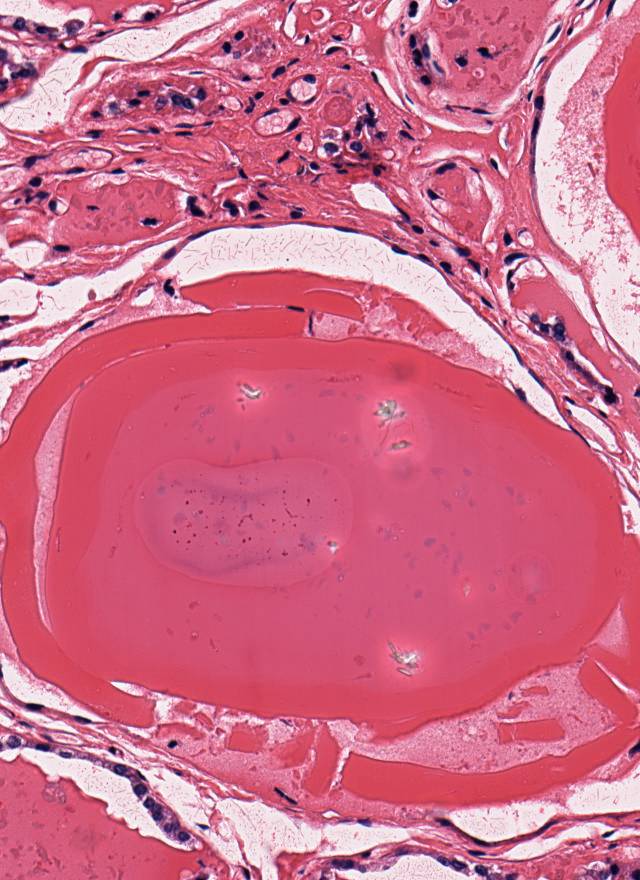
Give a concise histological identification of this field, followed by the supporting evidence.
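The field mainly shows a thyroid follicle. One large rounded unit filled with pink material, lined by flattened cells with thin, elongated dark nuclei, occupies most of the lower two-thirds.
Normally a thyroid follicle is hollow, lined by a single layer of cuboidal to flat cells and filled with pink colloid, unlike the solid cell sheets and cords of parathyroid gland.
A paler, oval, greyish-lilac zone speckled with small dark dots sits in its left-centre. White clefts part the material from the wall; its lower edge is cracked into blocks.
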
